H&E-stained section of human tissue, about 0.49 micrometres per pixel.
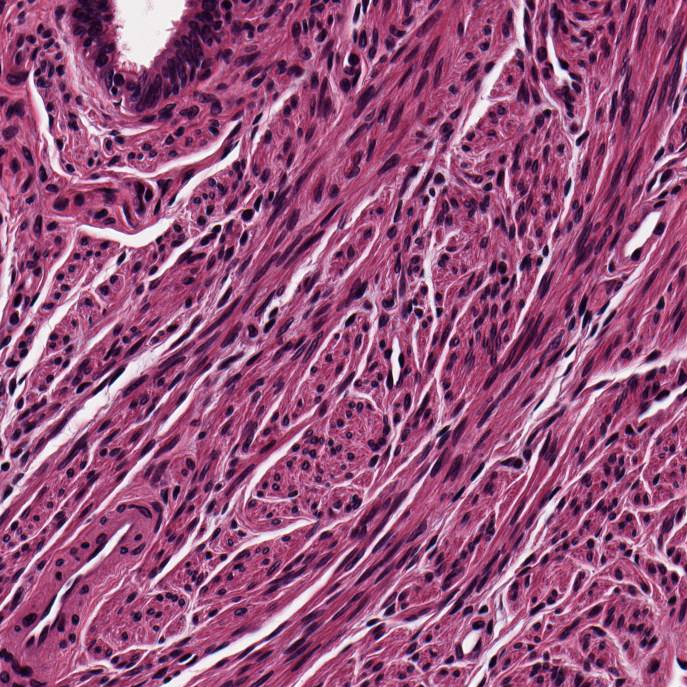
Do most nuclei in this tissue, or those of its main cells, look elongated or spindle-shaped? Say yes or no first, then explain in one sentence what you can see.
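Yes. The muscle cells are spindle-shaped with elongated, blunt-ended nuclei lying along the length of the fibres.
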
